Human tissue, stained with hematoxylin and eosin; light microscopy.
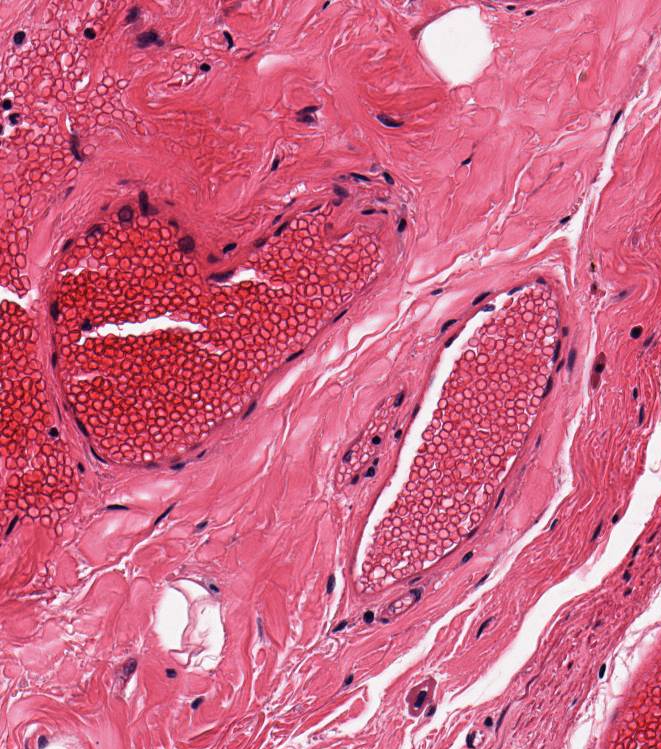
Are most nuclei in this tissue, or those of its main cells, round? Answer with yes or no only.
No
